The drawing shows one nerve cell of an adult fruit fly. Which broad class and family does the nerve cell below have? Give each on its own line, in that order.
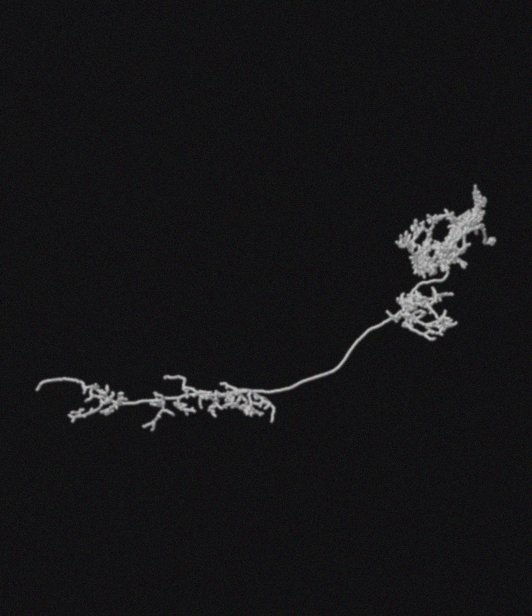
descending neuron
hemilineage WEDd1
